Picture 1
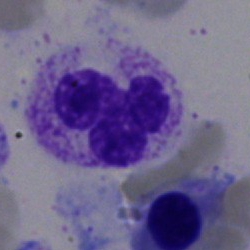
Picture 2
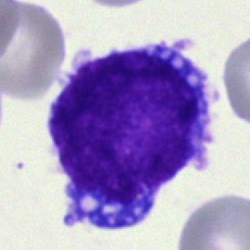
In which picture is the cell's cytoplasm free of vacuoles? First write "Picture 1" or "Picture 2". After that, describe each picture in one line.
Picture 1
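What picture 1 shows: No clear vacuoles are seen in the cytoplasm.
What picture 2 shows: The cytoplasm holds many small, clear, round vacuoles.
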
